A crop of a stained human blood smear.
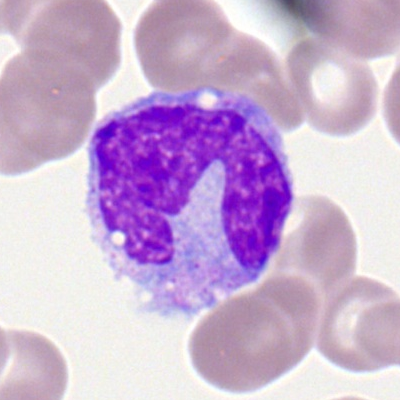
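Monocyte: see how the nucleus curves into a horseshoe, its notch opening downward. The chromatin's clumped, with paler patches scattered through it. Faint, fine pinkish granules sit in the cytoplasm, along with a few small, clear, round vacuoles.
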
